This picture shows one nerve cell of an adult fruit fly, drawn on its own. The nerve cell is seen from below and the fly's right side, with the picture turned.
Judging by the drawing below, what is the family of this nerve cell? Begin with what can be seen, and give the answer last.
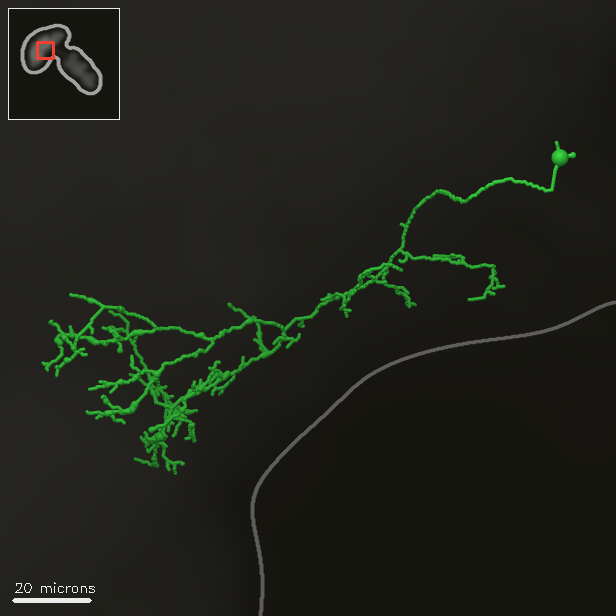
The cell body is at the upper right of the picture. By the scale bar it is about 140 microns wide in this view. Dozens of branch ends can be seen. Its broad class is central-brain intrinsic neuron. The family is hemilineage LB3.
